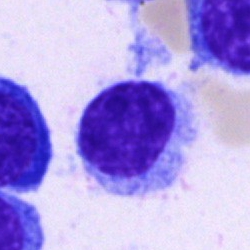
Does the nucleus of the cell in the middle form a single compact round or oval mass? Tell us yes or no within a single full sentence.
Yes, round or oval in outline, its nucleus forms one compact mass.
